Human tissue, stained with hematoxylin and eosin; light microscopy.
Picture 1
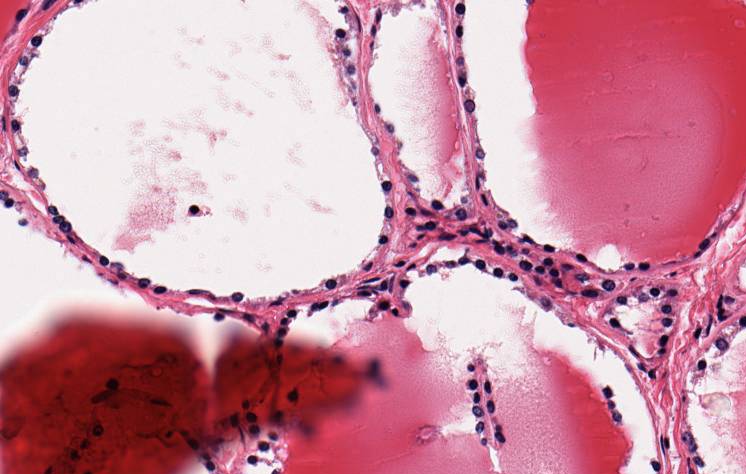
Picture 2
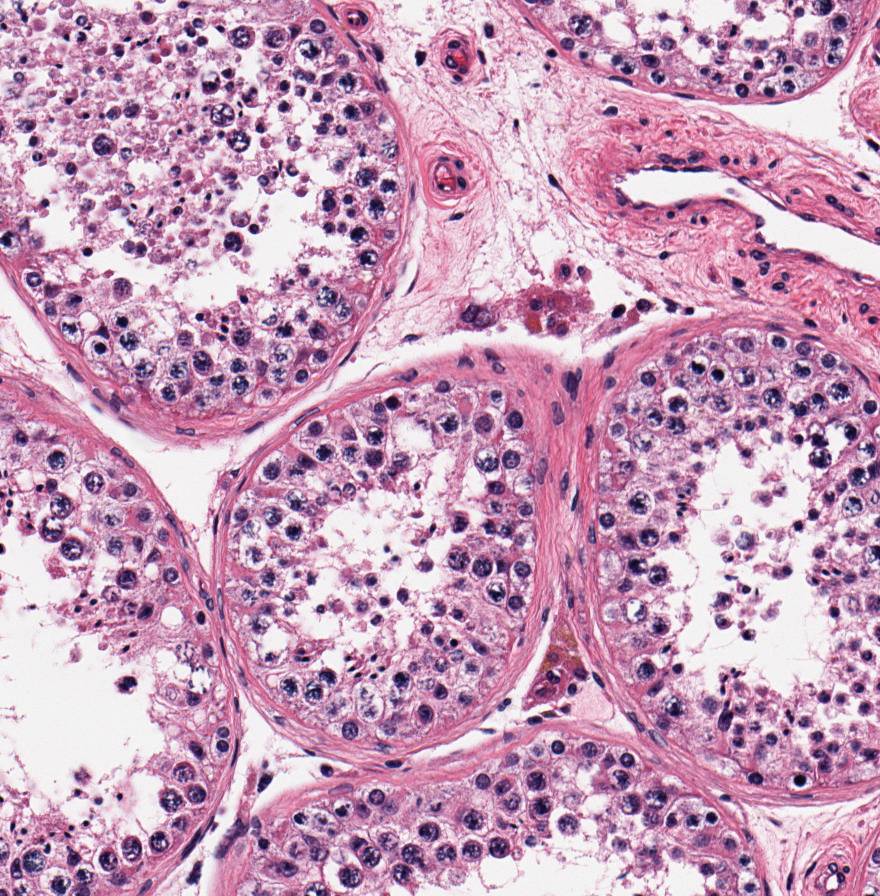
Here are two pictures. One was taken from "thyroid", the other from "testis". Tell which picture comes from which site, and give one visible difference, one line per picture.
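The field in picture 1 comes from the thyroid. Each space is lined by a single layer of flattened cells.
The field in picture 2 comes from the testis. Each tubule is lined by a stratified epithelium many cells thick that extends from the wall toward the lumen.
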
